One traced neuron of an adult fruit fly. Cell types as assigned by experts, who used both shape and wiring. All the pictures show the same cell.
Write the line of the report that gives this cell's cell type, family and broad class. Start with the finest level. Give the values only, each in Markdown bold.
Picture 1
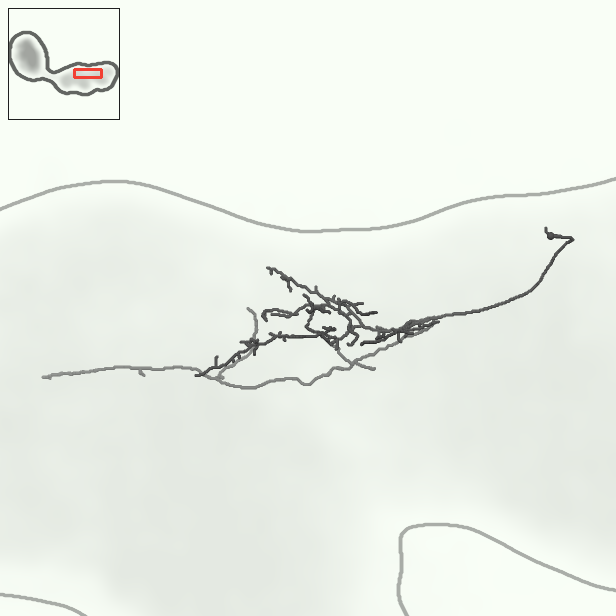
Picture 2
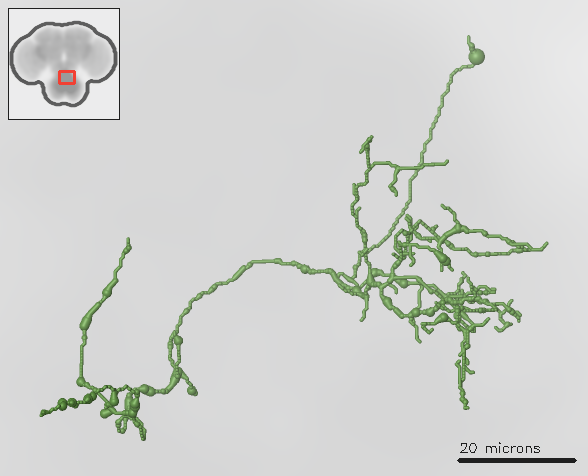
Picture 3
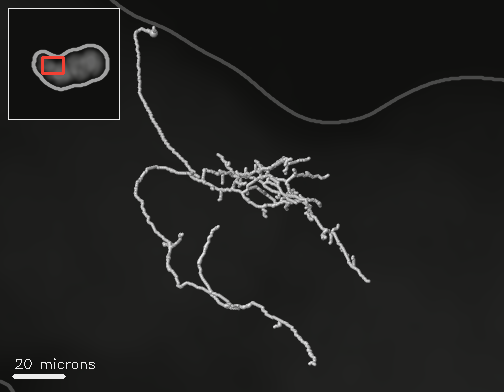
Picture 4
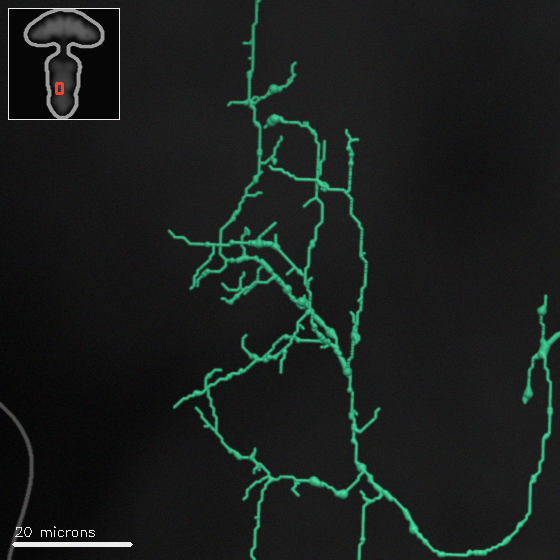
**IN07B092_b**, **hemilineage 07B**, **nerve-cord intrinsic neuron**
